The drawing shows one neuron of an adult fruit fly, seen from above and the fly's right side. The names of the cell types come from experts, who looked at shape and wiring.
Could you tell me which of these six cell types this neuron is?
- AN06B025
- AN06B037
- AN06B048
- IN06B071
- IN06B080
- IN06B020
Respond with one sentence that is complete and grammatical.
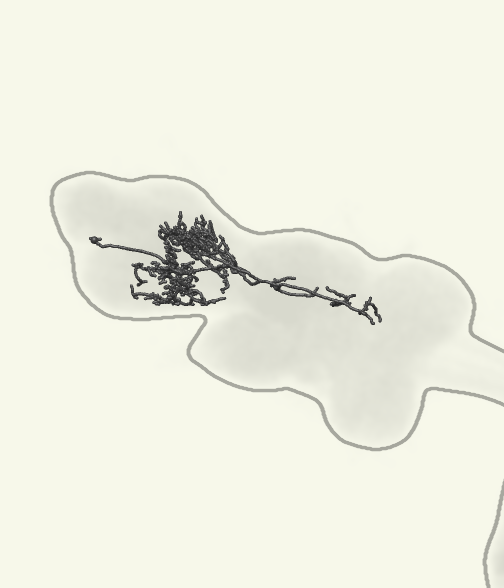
It is as IN06B020 that this neuron is typed.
